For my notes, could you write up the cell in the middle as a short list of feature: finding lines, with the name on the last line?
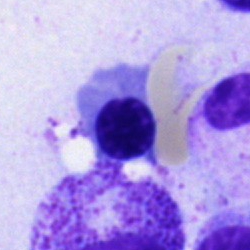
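Chromatin: dense, dark purple
Cytoplasm position: mostly upper left of nucleus
Granules: none in cytoplasm
Outline: irregular, broad cytoplasmic bulges
Name: erythroblast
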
